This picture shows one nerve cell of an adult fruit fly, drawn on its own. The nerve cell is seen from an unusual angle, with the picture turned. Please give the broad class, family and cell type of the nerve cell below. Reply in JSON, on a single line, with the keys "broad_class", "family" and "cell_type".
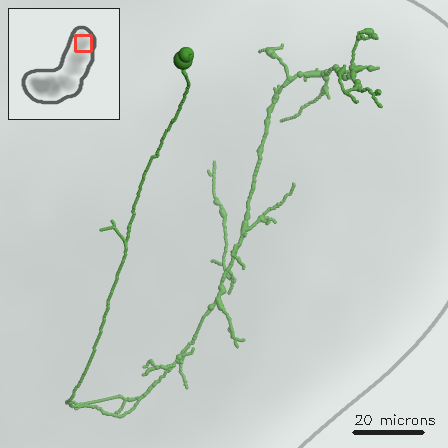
{"broad_class": "nerve-cord intrinsic neuron", "family": "hemilineage 12B", "cell_type": "IN12B023"}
